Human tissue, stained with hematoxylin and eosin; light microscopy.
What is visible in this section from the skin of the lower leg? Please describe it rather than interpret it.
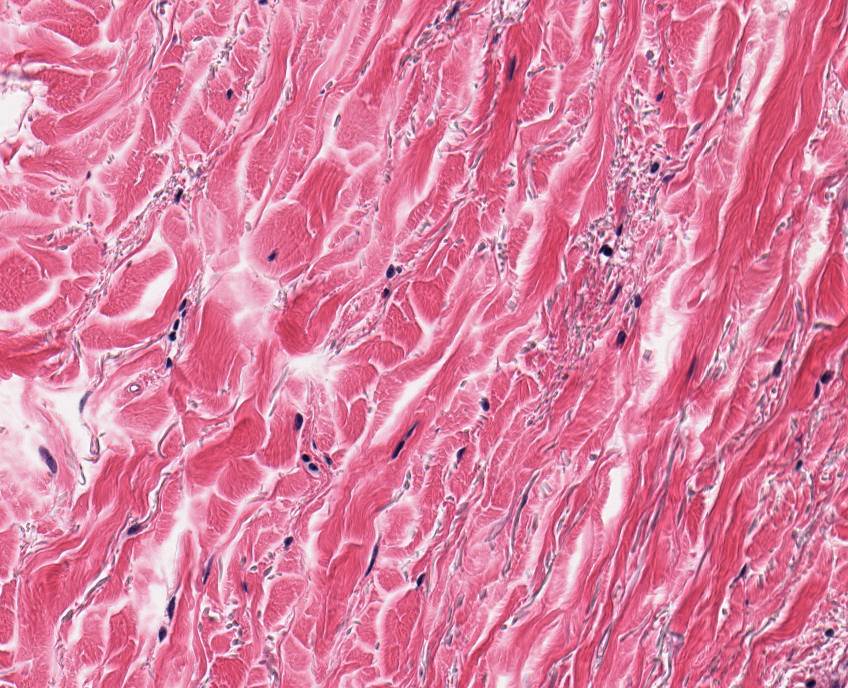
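Fibres in this section follow a wavy rather than straight course. On the left side many are cut across, appearing as irregular rounded or angular pink profiles. Nuclei are sparse, small and dark blue, many of them elongated along the fibres. No epithelium, glands or fat cells are present.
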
